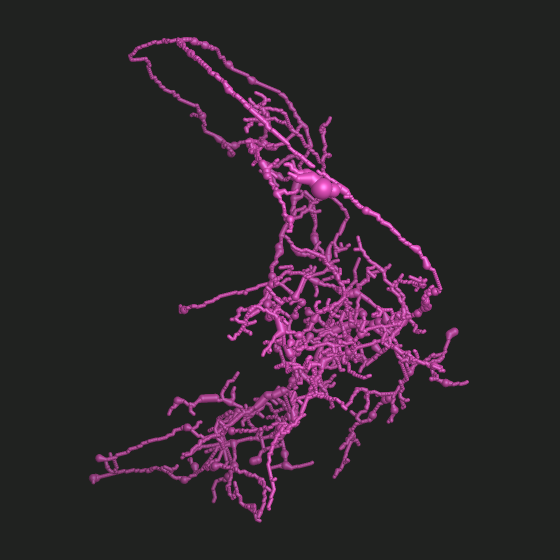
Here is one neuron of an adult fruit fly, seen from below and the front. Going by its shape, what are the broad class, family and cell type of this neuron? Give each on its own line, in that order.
central-brain intrinsic neuron
hemilineage VLPa1_lateral
AVLP283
